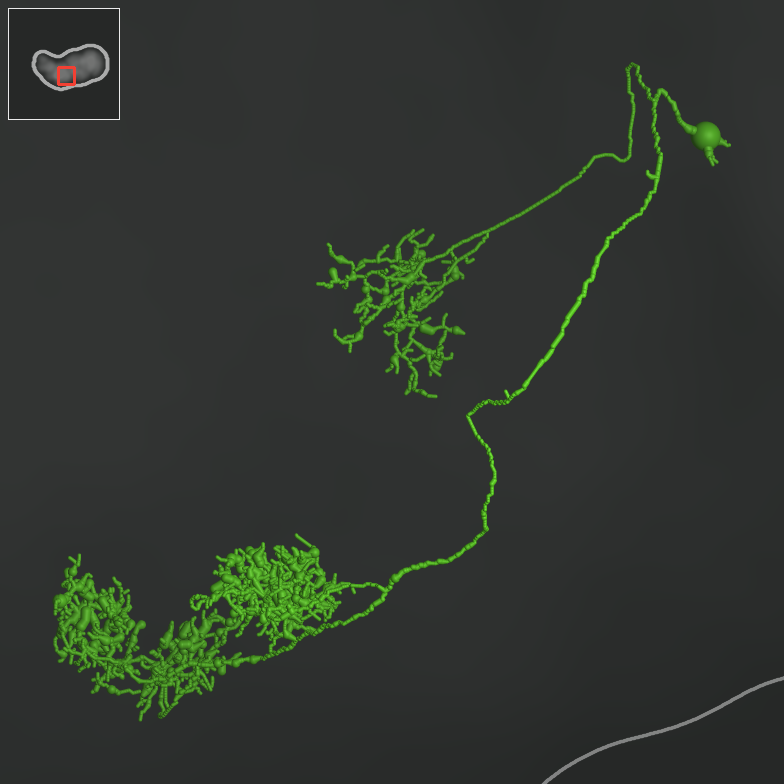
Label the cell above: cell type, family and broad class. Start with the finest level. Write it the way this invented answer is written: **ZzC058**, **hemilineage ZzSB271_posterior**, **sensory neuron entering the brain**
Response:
**MeLo9**, **MeLo**, **optic-lobe intrinsic neuron**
